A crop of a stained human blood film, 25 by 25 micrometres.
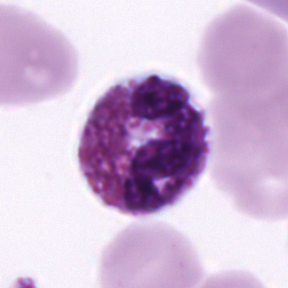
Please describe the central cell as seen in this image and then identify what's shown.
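A round cell with a smooth outline is present. Its nucleus is divided into separate lobes, which lie mostly in the right half of the cell. Between the lobes, in the centre, is a small pale patch of cytoplasm. The cell is an eosinophil.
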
